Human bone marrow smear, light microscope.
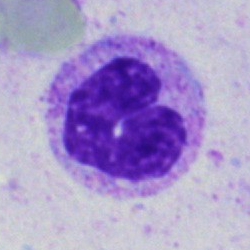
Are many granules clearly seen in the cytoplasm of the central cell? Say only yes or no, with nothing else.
Yes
